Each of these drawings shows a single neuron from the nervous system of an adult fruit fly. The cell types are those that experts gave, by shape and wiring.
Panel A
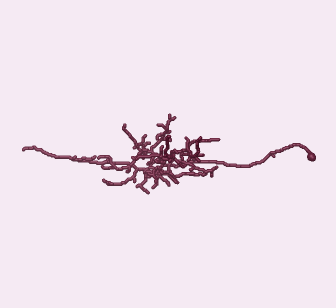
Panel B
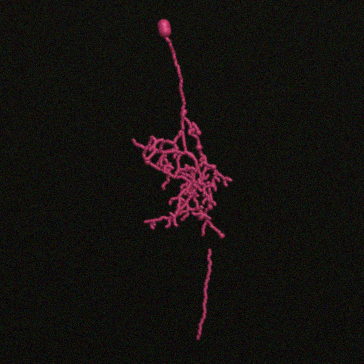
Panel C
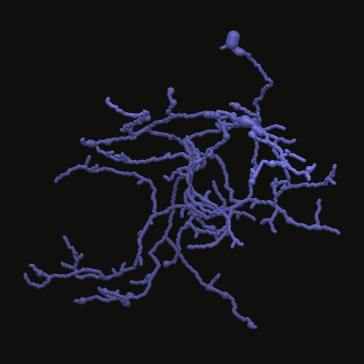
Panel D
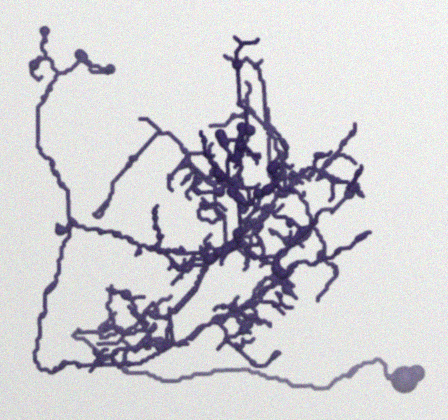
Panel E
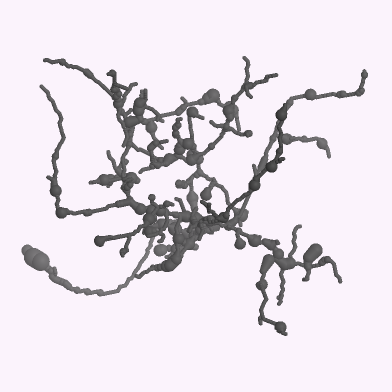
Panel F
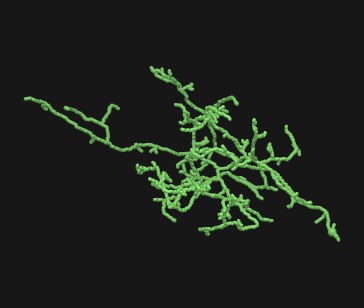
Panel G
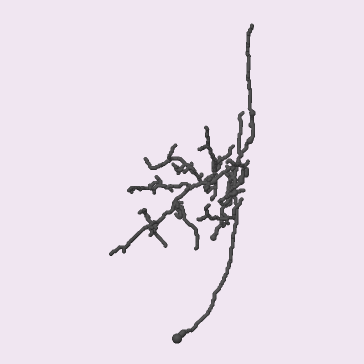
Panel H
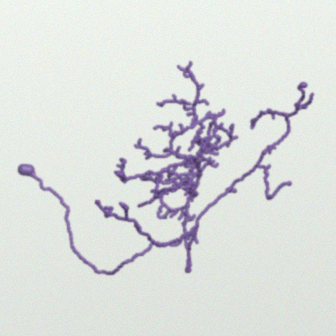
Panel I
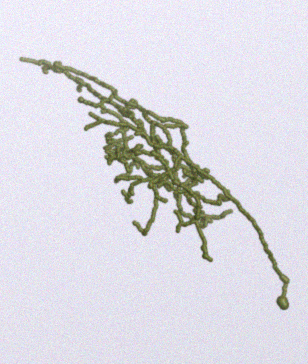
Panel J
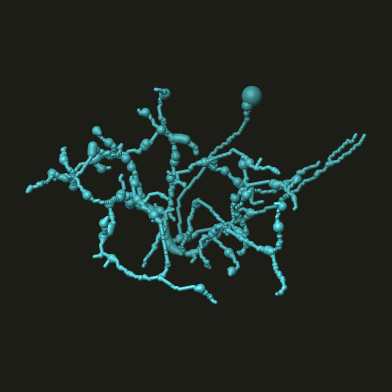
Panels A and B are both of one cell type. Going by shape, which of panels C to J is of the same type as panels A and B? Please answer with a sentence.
Panel G is of the same cell type.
